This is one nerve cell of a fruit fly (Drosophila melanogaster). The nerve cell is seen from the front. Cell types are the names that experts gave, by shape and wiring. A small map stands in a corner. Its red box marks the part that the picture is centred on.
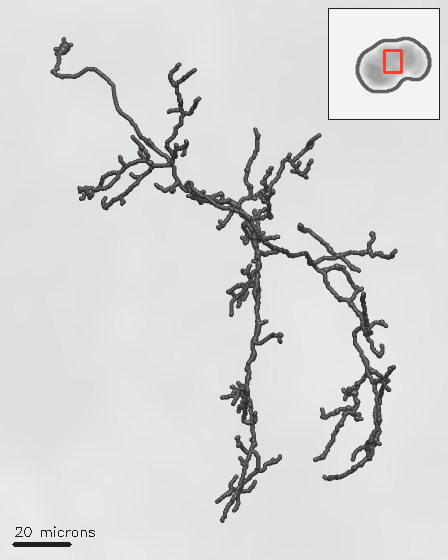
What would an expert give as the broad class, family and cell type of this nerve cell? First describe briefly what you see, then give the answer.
From top to bottom in the picture it spans about 170 microns. The picture shows dozens of branch ends. This is a central-brain intrinsic neuron. The family is hemilineage DM6_central1. It is of cell type CB2646.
